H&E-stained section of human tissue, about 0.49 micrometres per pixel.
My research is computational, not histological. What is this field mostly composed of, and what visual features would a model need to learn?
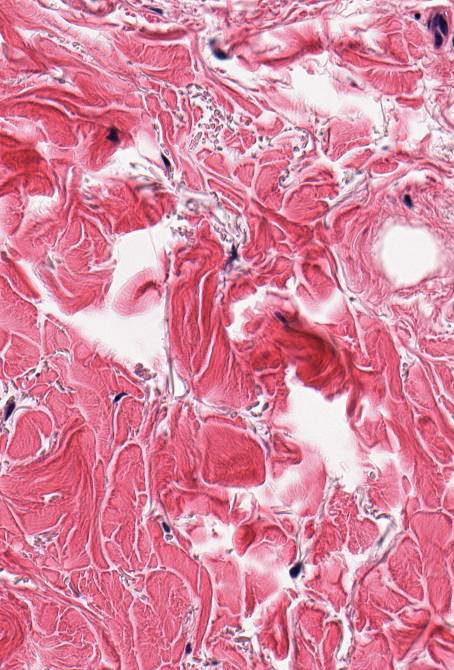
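Answer: dermis. Check the fibres: broad eosinophilic collagen bundles fill the whole field and run in many directions, with no common orientation. Check the cut: many bundles are sectioned across as rounded or angular pink blocks, others lengthwise as wavy bands. Check the nuclei: they are sparse, small, dark and mostly elongated, lying in the narrow gaps between bundles.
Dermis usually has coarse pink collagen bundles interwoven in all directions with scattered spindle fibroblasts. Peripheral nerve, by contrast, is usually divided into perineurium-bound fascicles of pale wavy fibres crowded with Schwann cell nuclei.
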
